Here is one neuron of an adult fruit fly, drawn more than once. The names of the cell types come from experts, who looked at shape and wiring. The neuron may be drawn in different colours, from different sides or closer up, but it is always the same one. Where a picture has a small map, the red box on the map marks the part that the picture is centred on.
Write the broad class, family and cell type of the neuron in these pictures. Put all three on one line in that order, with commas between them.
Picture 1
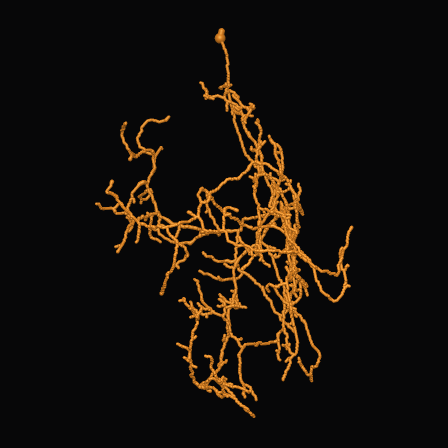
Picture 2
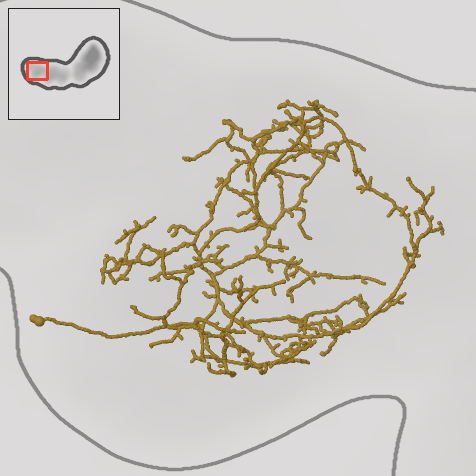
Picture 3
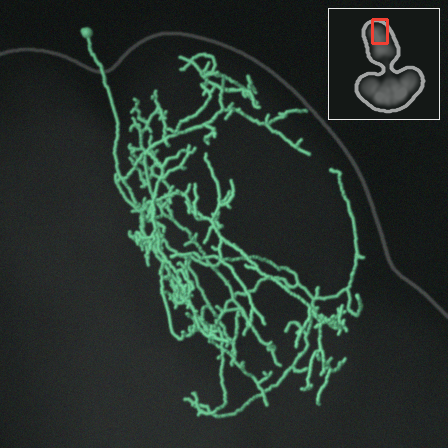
nerve-cord intrinsic neuron, hemilineage 04B, IN04B054_b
